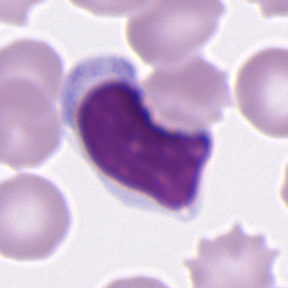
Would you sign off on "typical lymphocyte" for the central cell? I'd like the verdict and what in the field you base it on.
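Point by point: the cell is drawn out along a diagonal from upper left to lower right, and its nucleus fills most of it. Next, the nucleus has a jagged, notched indentation on its upper-right edge; the chromatin is dense and dark purple, the cytoplasm pale blue, with no vacuoles.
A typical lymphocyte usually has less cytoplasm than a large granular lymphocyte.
Here the nucleus leaves little room for cytoplasm, which speaks for typical lymphocyte and against large granular lymphocyte. The name fits: this is a typical lymphocyte.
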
